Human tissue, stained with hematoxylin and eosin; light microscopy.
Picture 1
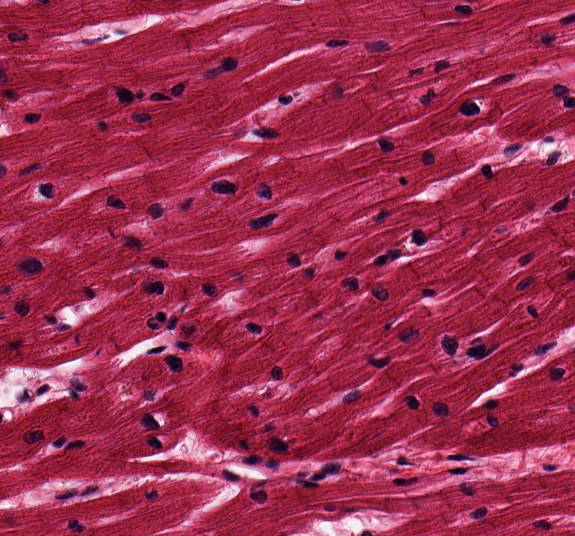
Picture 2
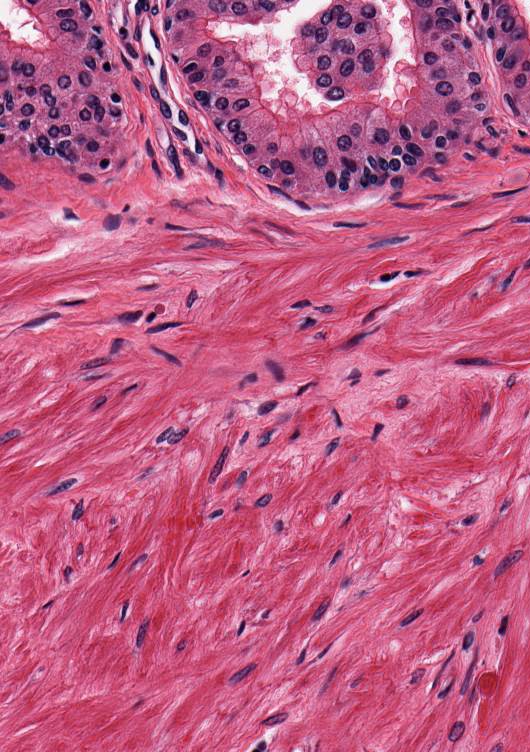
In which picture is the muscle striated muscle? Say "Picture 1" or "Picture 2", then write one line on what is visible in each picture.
Picture 1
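In picture 1: The fibre cytoplasm is deeply eosinophilic and shows faint cross-striations.
In picture 2: The stroma is made of smooth muscle cells with elongated, blunt-ended nuclei and eosinophilic fibrillar cytoplasm.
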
